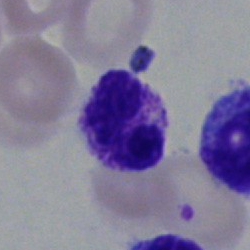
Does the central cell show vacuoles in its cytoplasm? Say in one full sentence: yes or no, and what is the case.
No, the cytoplasm of this cell is without vacuoles.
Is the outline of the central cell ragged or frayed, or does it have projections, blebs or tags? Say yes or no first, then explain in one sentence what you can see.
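Yes. The cell is roughly round with a slightly ragged edge.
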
